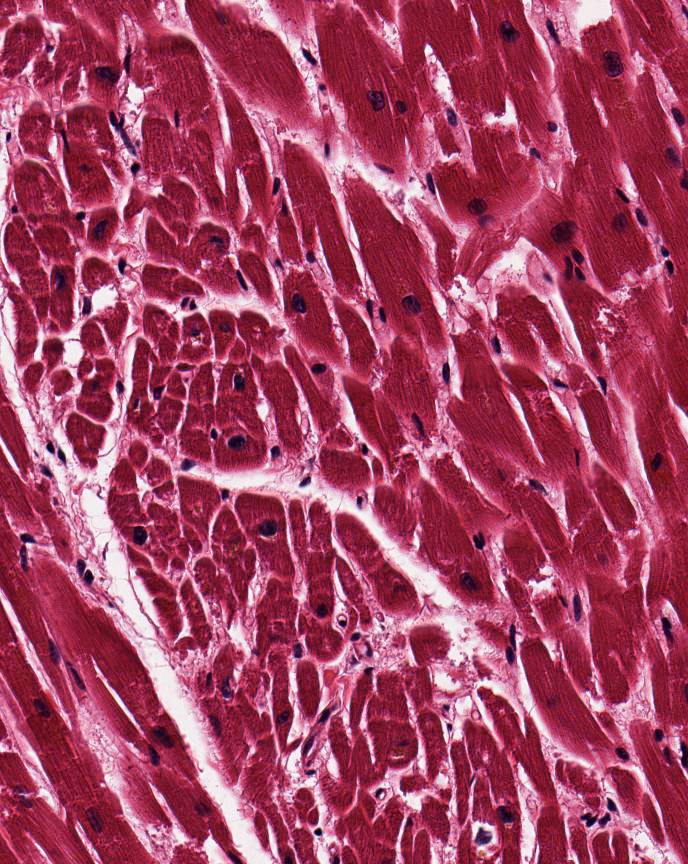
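Left ventricle of the heart. A cross-cut fibre band runs through the left-centre; right-side fibres are cut lengthwise. Many fibres branch and join neighbours. Between them lie thin pale strands of loose connective tissue with small dark elongated nuclei. No fat cells are seen.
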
